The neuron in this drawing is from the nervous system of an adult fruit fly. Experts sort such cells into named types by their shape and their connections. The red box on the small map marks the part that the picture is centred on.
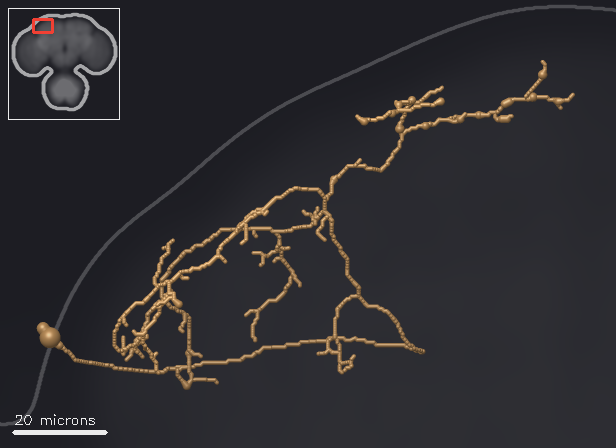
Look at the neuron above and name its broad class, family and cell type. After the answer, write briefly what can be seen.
Its broad class is central-brain intrinsic neuron. The family is hemilineage LHp2. It is of cell type CB2208. The cell body can be seen at the lower left of the picture. By the scale bar it is about 120 microns wide in this view. The picture shows dozens of branch ends.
